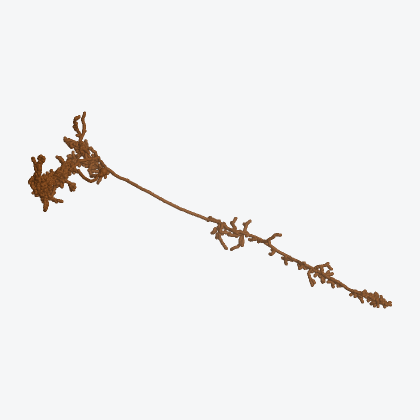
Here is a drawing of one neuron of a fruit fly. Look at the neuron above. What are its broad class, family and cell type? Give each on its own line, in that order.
descending neuron
hemilineage PSp2
DNp13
